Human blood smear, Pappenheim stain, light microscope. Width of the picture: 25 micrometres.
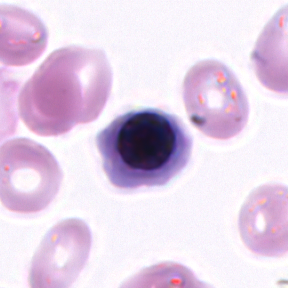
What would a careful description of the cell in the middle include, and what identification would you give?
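You'll notice the chromatin here is densely condensed, almost uniformly dark purple-black, and there's no nucleolus to be seen. The cytoplasm around it is a pale bluish-violet, with no granules visible in it. That one's a normoblast.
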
